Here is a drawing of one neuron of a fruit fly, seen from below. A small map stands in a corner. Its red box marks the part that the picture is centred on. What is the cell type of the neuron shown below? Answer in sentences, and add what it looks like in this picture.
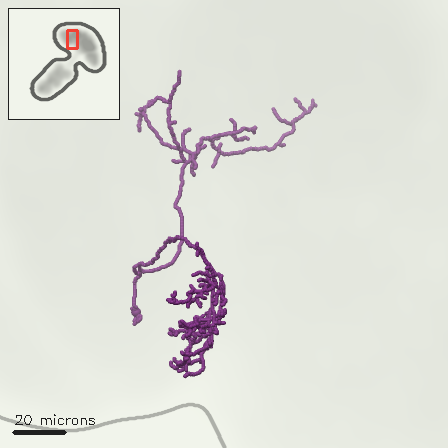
Its cell type is LoVP10. It is a visual projection neuron. It is in the brain and does not reach the nerve cord. By the scale bar it is about 120 microns tall in this view. Dozens of branch ends can be seen.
